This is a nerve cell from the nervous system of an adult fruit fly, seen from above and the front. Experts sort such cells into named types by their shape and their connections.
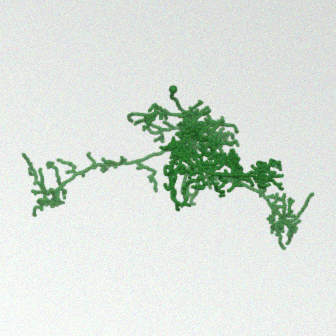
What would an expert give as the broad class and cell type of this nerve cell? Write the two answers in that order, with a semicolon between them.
central-brain intrinsic neuron; SMP493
